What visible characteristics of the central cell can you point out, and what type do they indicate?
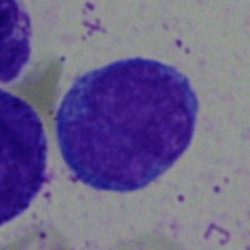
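The outline of this cell is smooth and ranges from round to oval. Its cytoplasm forms no more than a thin rim about the nucleus, and that rim stains a deeper blue than the nucleus itself. The chromatin is finely granular and evenly distributed, with no coarse clumps. This is a blast.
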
